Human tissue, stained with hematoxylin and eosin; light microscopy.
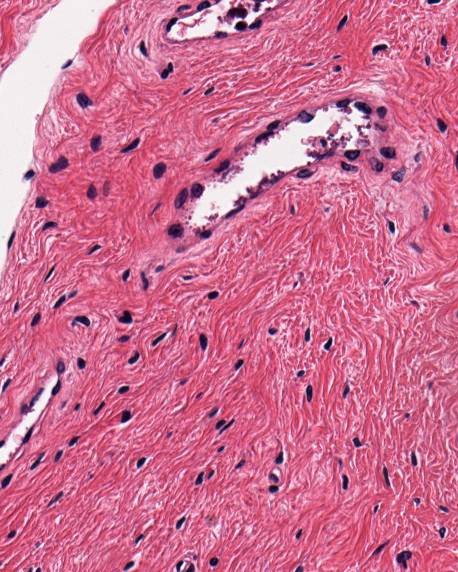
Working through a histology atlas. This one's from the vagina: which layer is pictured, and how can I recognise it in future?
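Dense connective tissue. Nearly the whole field is dense, pink-staining fibrous tissue with sparse nuclei. Nuclei between bundles: small, dark, spindle-shaped, fibroblast-like.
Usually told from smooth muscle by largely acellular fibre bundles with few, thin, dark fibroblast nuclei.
Nuclei crowd more around the vessel near the top. Slit-like vessel, top centre: a little dark granular material along its lower edge.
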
